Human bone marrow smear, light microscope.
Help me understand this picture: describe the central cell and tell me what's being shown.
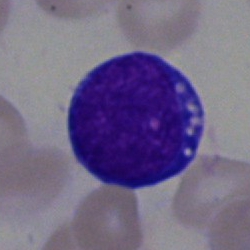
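Smooth, round outline. Cytoplasm a scant rim, widest on the right. Small clear vacuoles in a row along the right edge of the cytoplasm. No granules in the cytoplasm. A blast.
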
